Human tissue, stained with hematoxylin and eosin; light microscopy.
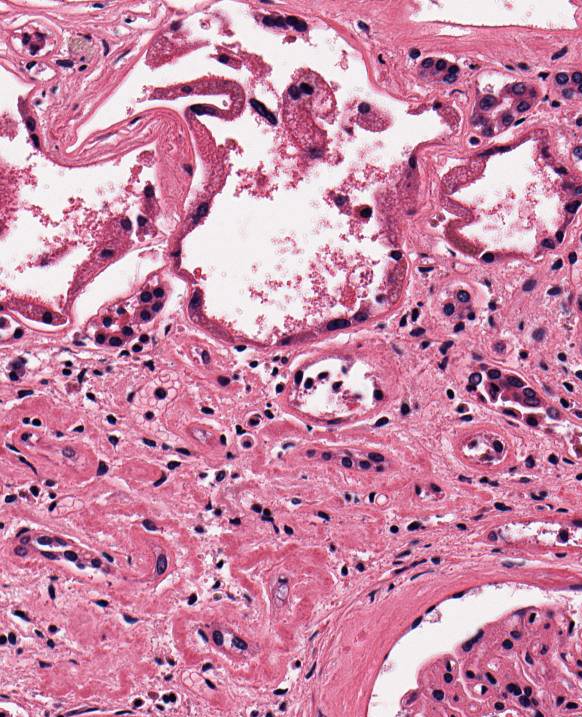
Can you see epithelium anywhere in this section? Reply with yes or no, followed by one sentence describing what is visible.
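Yes. The open spaces in the upper half are lined by a single layer of flattened to low cuboidal cells with pink cytoplasm.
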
